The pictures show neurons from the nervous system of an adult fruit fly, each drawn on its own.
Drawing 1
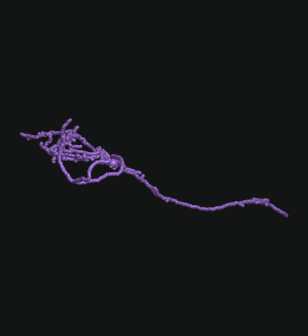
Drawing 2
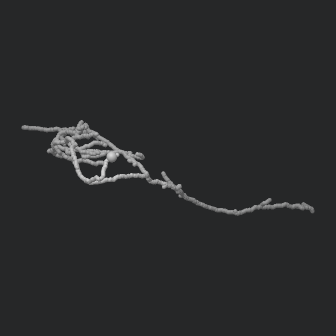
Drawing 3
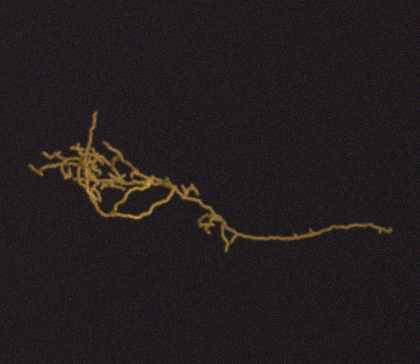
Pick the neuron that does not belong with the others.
3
